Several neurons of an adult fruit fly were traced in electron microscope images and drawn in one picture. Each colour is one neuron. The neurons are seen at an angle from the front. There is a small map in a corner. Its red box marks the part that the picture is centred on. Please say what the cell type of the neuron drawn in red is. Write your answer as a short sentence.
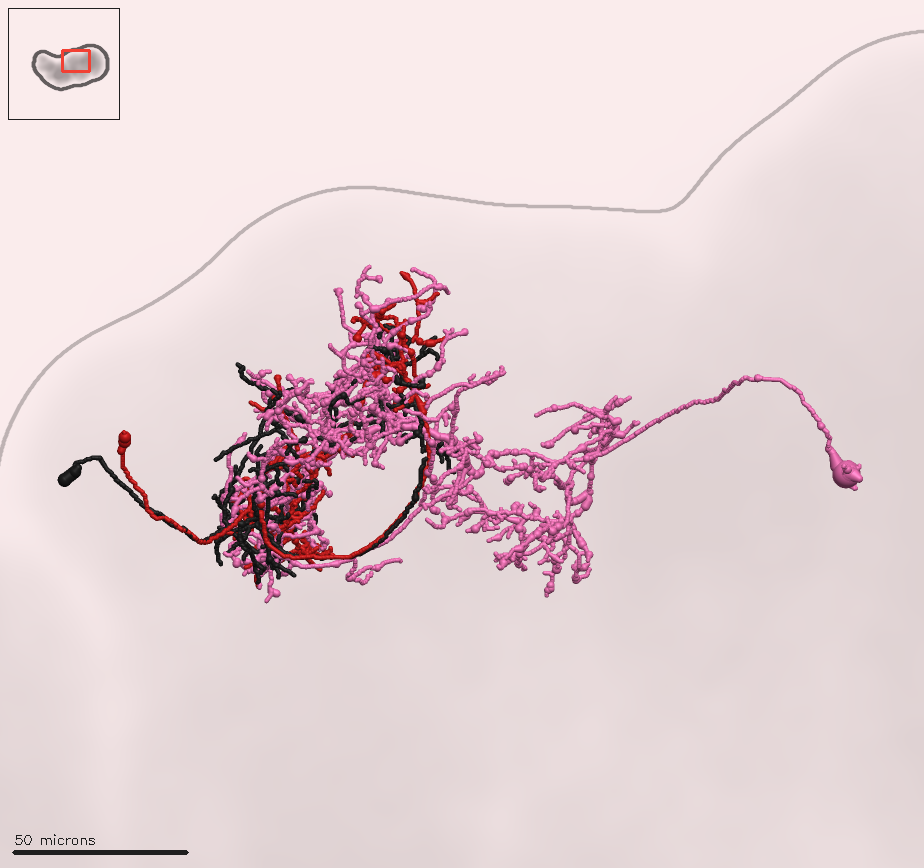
The cell type is SLP026.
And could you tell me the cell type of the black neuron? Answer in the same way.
The cell type is LHAD1f4.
